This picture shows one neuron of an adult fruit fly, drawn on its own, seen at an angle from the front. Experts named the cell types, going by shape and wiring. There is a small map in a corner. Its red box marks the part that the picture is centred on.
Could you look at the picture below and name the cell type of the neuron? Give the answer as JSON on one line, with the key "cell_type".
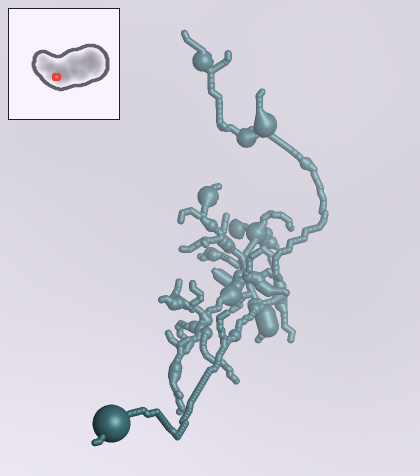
{"cell_type": "Dm2"}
